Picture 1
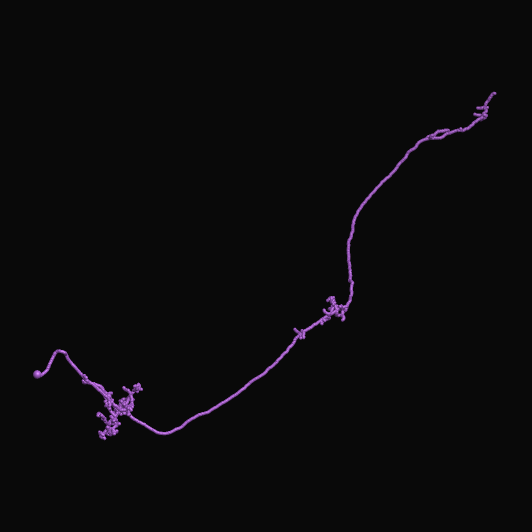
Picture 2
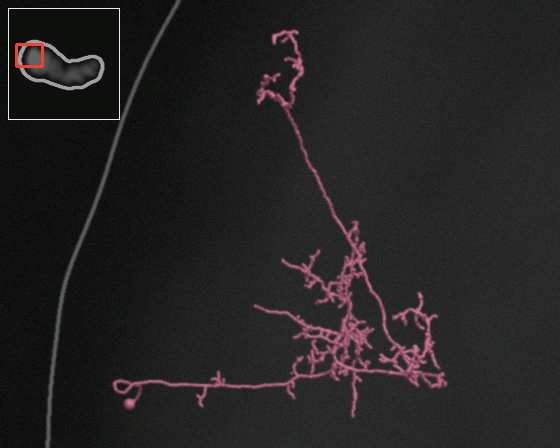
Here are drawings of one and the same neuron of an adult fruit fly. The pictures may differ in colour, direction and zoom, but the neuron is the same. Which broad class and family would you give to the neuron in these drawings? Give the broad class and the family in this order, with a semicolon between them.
visual projection neuron; MeTu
